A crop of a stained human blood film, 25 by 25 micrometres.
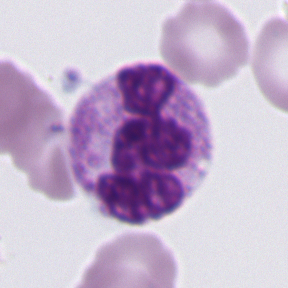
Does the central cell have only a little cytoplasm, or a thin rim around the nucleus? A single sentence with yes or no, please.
No, it is abundant cytoplasm that surrounds its nucleus.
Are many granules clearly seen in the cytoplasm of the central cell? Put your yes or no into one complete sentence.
Yes, visible granules are present in great number in its cytoplasm.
